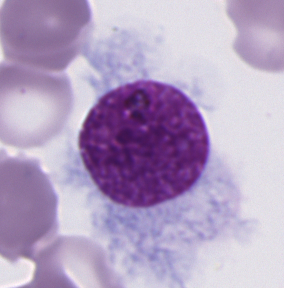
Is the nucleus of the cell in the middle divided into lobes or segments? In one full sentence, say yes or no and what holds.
No, the nucleus of the cell is a single undivided, compact round, oval or kidney-shaped mass.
